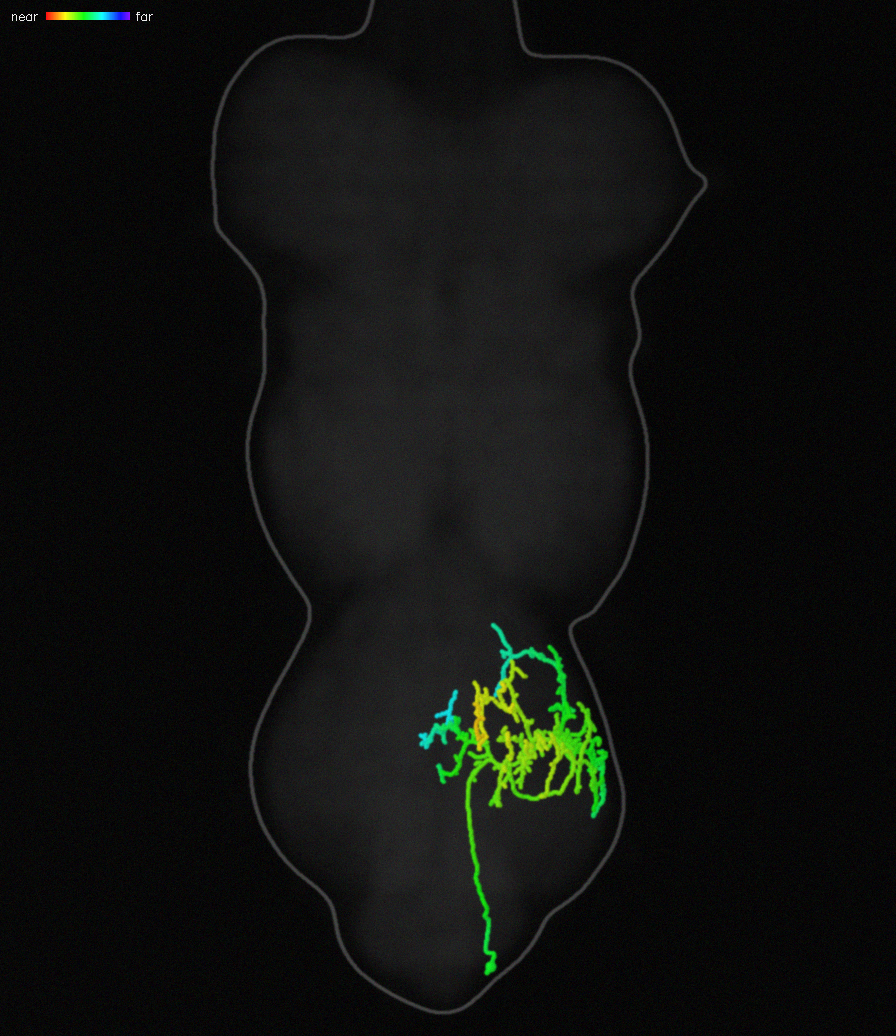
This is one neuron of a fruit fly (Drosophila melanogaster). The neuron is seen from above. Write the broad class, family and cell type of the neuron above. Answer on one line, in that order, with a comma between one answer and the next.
nerve-cord intrinsic neuron, hemilineage 03A, IN03A048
